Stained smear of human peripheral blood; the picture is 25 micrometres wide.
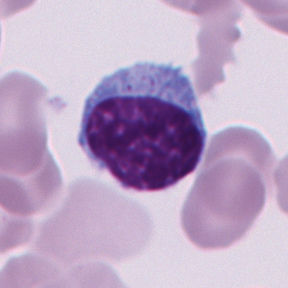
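Typical lymphocyte, the nucleated cell at the centre of this stained blood smear. First, the cytoplasm sits as a cap over the nucleus, broadest at the top. Second, the chromatin is dark purple and coarsely clumped, with paler streaks between the clumps. Third, the cytoplasm holds no coarse granules, and fourth, it shows no vacuoles.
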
